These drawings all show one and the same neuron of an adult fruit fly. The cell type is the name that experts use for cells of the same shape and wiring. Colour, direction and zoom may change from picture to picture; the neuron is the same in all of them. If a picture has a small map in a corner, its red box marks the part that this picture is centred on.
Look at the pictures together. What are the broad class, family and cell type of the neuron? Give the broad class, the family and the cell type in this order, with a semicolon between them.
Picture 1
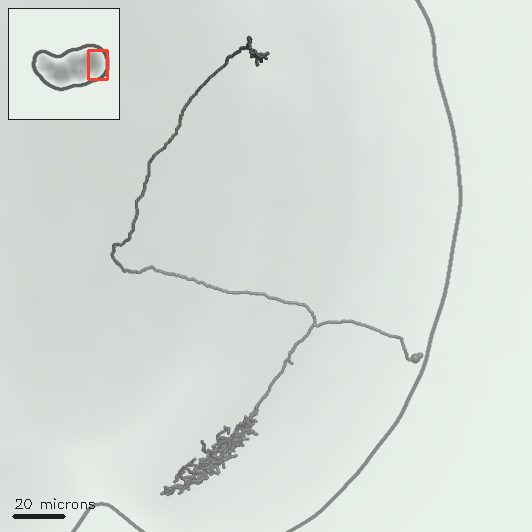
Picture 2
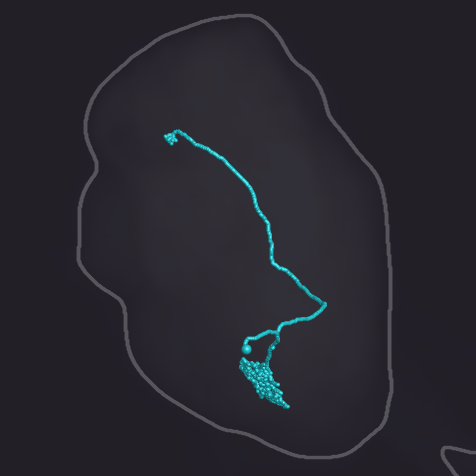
visual projection neuron; MeTu; MeTu1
